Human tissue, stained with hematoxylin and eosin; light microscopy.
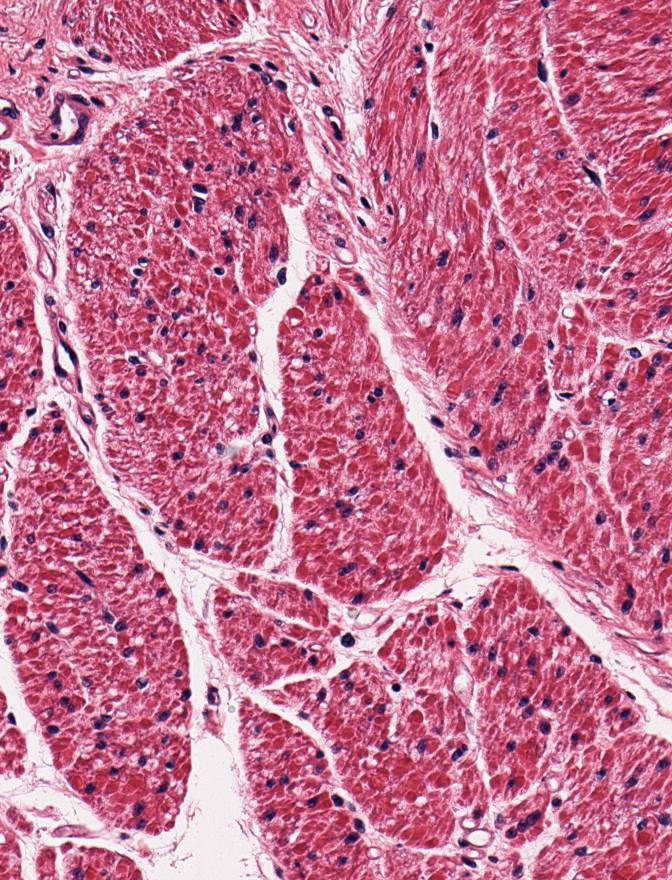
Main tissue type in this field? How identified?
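Smooth muscle makes up the field, in rounded and oval bundles separated by thin pale septa of loose connective tissue. Most bundles are cut across, showing small, closely packed polygonal profiles with bright pink cytoplasm.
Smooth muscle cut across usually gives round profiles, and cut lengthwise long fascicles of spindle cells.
The lengthwise band at upper right has elongated, spindle-shaped nuclei.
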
